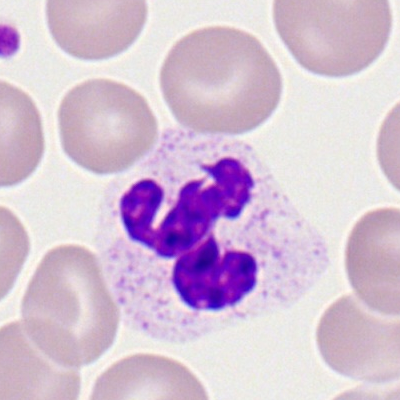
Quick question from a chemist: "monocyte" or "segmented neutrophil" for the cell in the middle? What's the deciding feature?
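It is a segmented neutrophil. Point one, the nucleus: it is divided into several separate lobes joined by narrow strands, and its chromatin is dense, dark purple and coarsely clumped.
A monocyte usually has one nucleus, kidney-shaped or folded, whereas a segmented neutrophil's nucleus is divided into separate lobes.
Point two, the cytoplasm: abundant and pale pinkish-lilac, holding many fine, small pink-violet granules scattered evenly.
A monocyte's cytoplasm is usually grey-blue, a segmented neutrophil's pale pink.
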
